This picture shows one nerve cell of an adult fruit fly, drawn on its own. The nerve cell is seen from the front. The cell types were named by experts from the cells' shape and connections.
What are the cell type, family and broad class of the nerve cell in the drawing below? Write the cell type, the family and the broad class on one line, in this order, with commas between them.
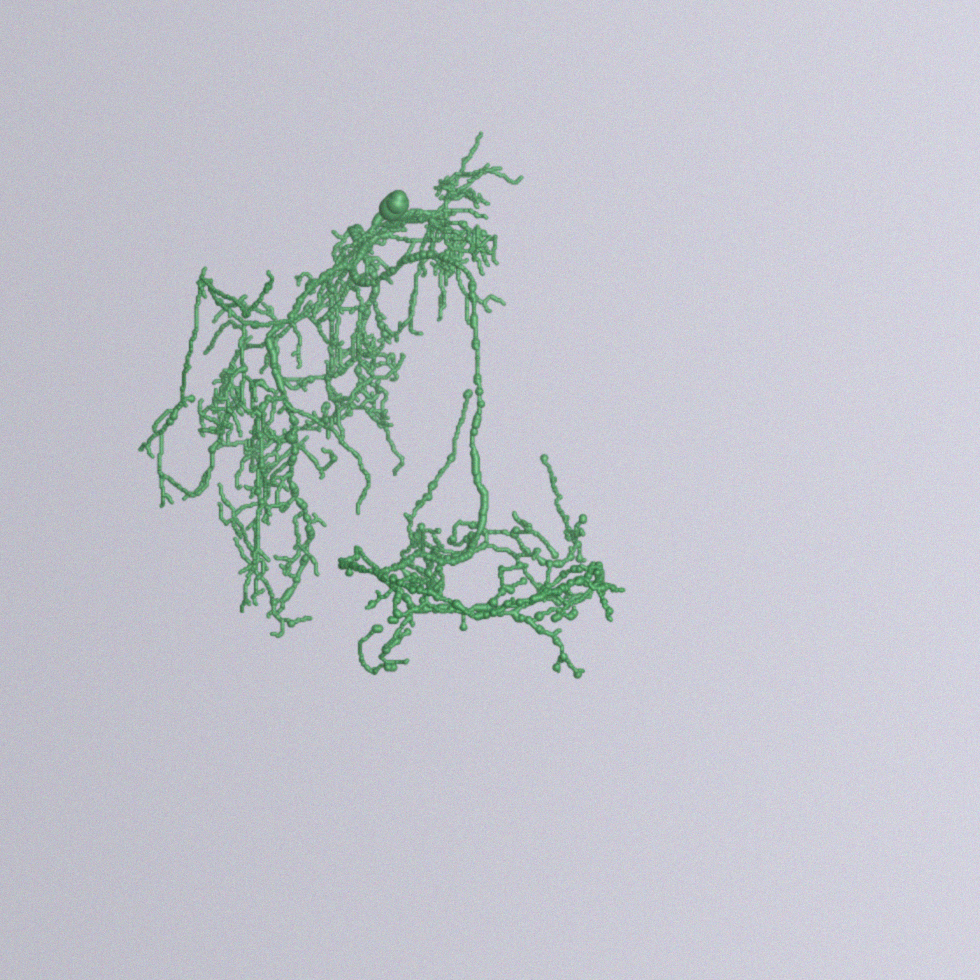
IN17B008, hemilineage 17B, nerve-cord intrinsic neuron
